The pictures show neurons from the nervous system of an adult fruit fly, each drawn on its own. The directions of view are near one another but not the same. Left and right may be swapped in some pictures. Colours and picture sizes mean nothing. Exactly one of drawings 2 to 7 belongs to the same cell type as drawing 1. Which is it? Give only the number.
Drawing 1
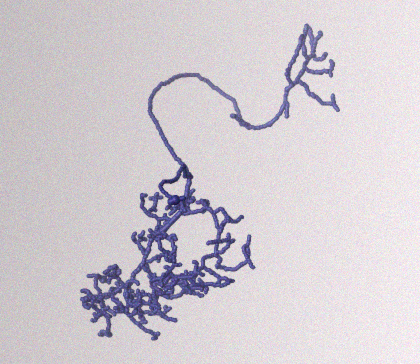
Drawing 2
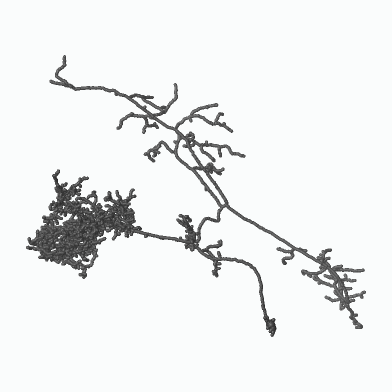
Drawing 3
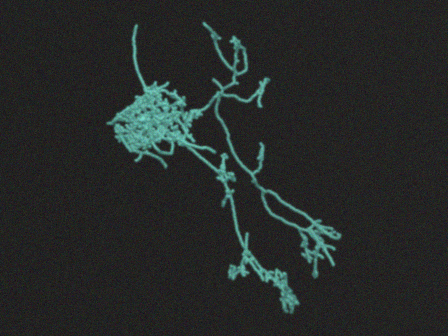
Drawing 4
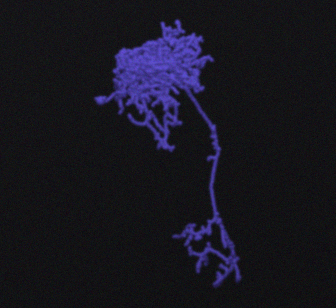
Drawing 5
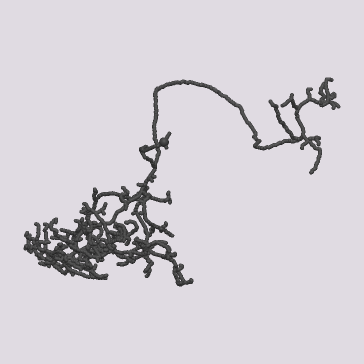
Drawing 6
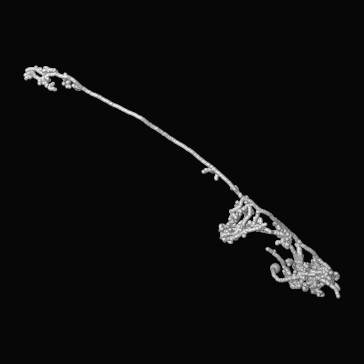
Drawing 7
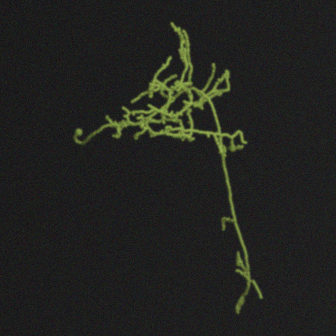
5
